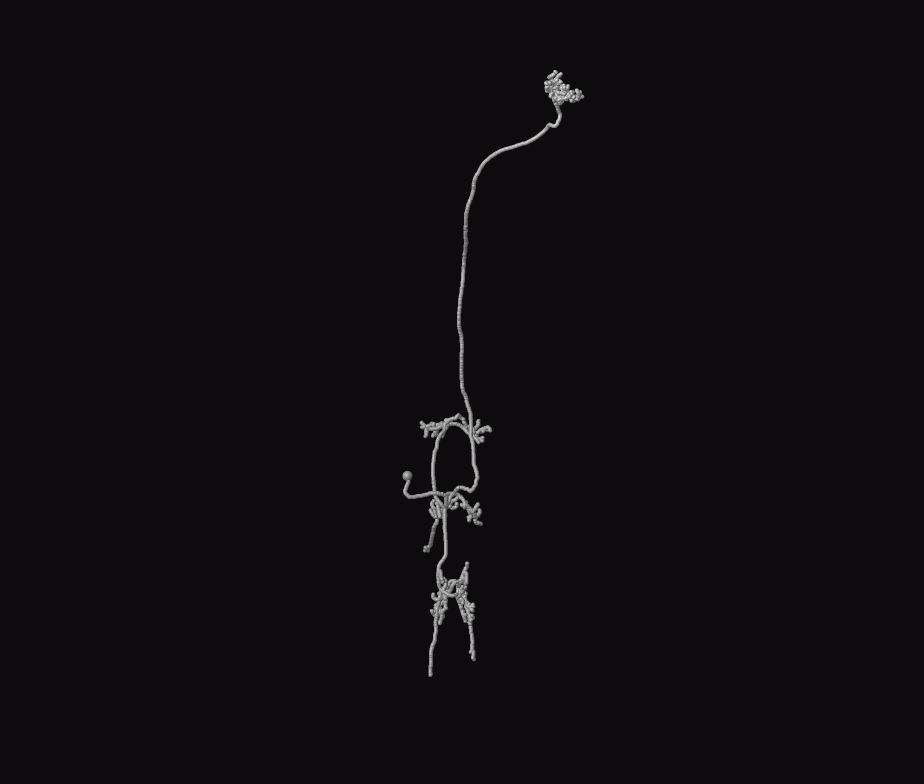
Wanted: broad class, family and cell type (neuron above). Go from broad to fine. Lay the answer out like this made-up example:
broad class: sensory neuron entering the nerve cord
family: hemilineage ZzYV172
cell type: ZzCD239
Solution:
broad class: ascending neuron
family: hemilineage 08B
cell type: AN08B024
